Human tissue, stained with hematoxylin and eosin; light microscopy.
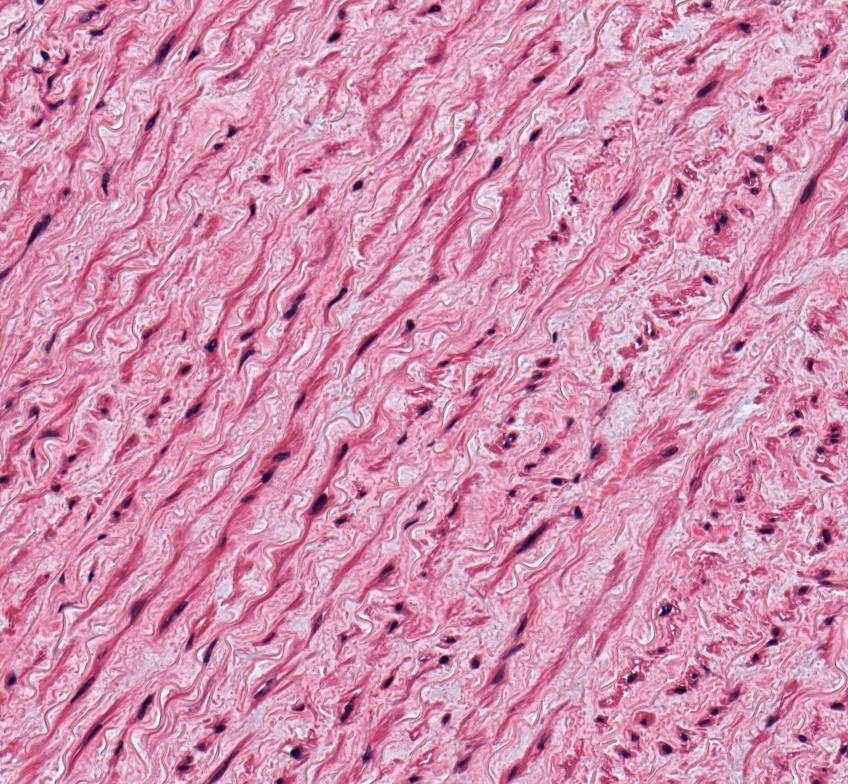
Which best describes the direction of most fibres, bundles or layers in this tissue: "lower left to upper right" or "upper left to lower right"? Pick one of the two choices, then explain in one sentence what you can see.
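Lower left to upper right. Across the whole field, bundles of fibres run diagonally from lower left to upper right.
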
